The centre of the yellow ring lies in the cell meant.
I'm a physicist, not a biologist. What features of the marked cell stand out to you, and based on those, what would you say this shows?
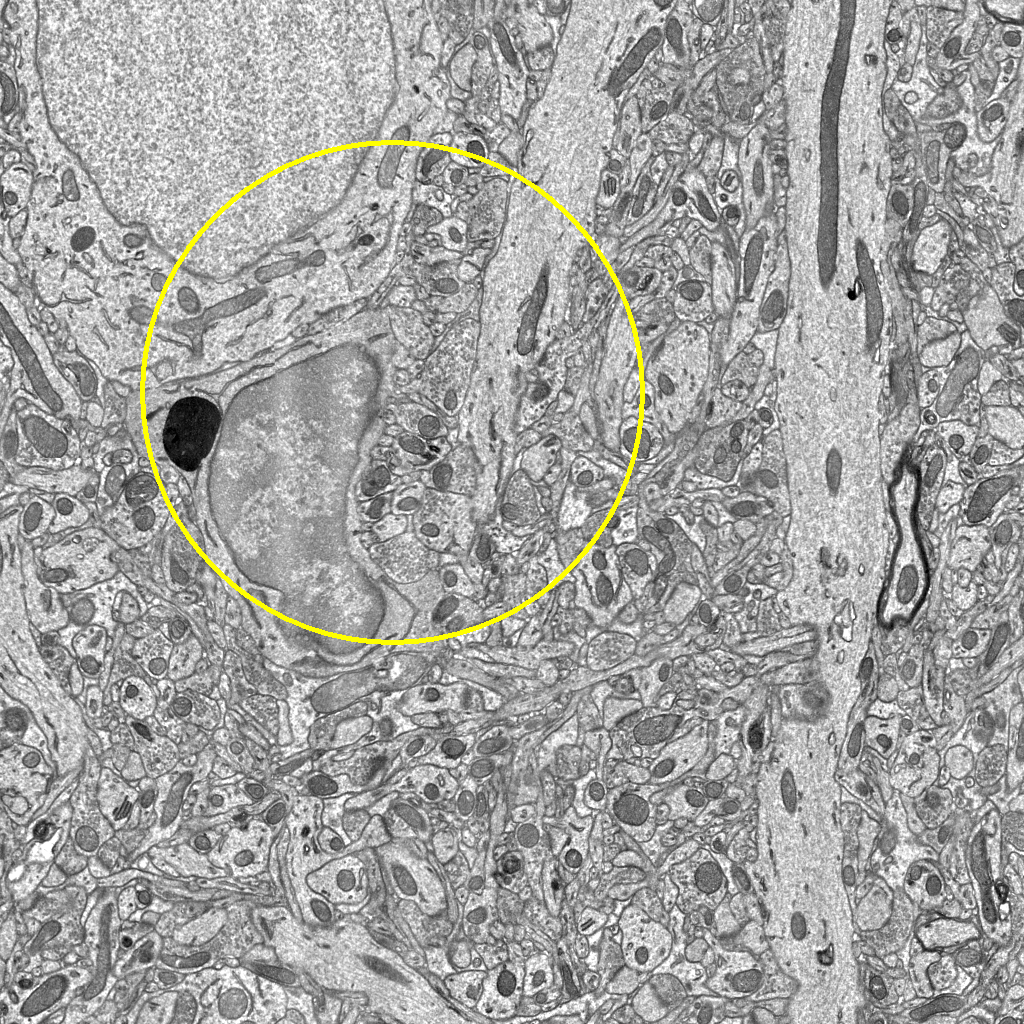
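You can make out nearly the whole outline of the nucleus in this plane. It's elongated, its long axis running roughly top to bottom, and its right border has a broad inward indentation partway down its length. The chromatin's mottled, with darker patches scattered through the nucleus. That marked cell is a microglial cell.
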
